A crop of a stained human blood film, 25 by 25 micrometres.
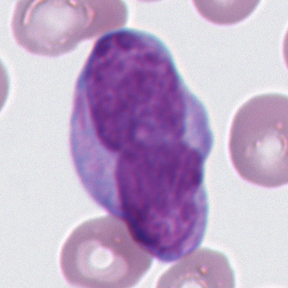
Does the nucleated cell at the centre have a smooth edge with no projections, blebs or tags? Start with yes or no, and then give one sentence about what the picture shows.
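Yes. The cell border is smooth, without projections.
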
